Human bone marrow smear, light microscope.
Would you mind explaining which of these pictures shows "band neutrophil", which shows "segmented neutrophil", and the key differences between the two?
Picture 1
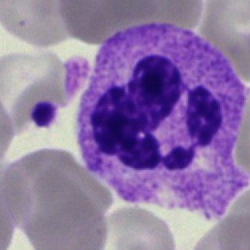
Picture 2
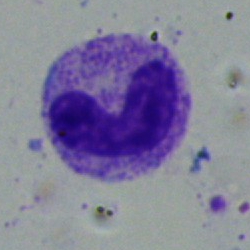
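In picture 1 I see a segmented neutrophil, and in picture 2 a band neutrophil. What separates them first is the outline, which is rounded but irregular with a slightly bumpy edge in picture 1, and round and smooth in picture 2. In picture 2 the nucleus is curved, with its hollow side facing the top of the cell.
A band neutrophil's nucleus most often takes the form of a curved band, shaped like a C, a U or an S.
The cytoplasm in picture 1 is abundant and pale lilac. Where they agree, both have dense, dark purple chromatin, clumped in picture 1, and neither nucleus shows nucleoli.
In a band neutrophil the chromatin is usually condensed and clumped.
The cell in picture 2 touches no other cell, with only small specks nearby.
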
